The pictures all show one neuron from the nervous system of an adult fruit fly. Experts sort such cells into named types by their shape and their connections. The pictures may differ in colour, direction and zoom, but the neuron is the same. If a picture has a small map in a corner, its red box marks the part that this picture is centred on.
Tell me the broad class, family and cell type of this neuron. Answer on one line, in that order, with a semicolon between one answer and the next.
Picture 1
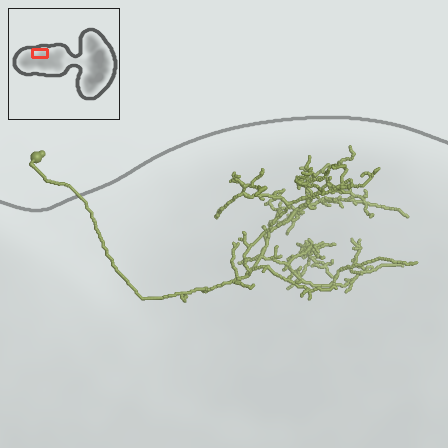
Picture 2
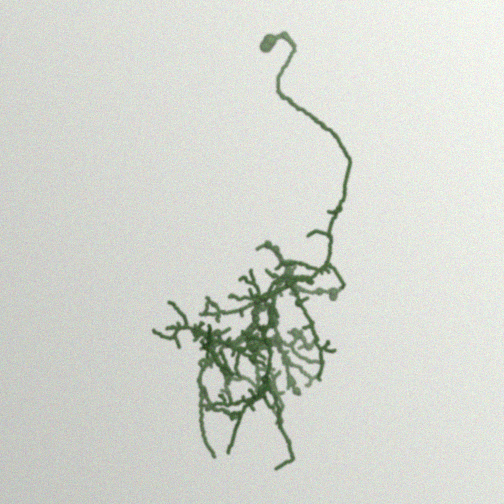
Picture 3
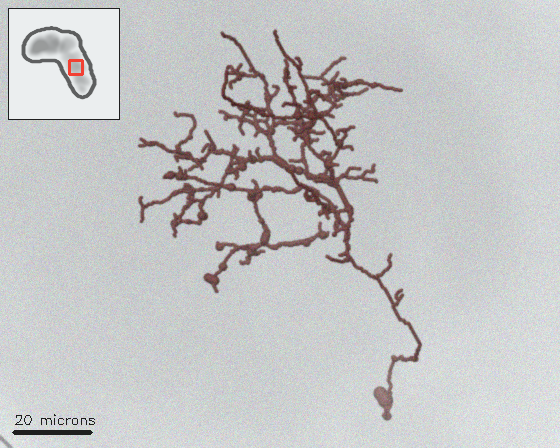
nerve-cord intrinsic neuron; hemilineage 20A.22A; IN20A.22A065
